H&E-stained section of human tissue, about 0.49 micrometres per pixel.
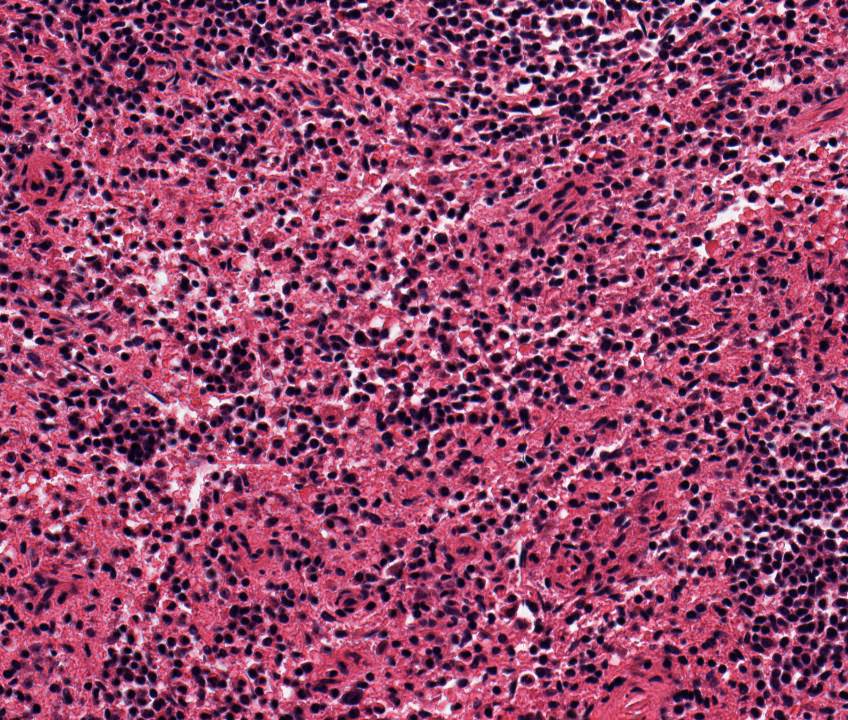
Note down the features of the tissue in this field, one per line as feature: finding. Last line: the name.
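Pattern: dense cells in one diffuse sheet, no glands or epithelium
Nuclei: mostly small, round and dark
Red cells: scattered in between, clearest upper right
Background: eosinophilic pink between the nuclei
Tissue: spleen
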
